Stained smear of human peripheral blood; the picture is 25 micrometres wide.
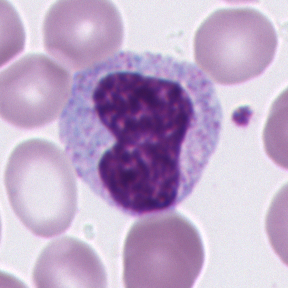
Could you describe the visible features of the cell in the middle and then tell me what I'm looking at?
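Roughly round outline, about 14 micrometres across. Nucleus reaches almost to the lower cell edge and fills about 50% of the cell's area. Chromatin dark purple, paler streaks running through it. Fine pinkish-purple granules scattered through the cytoplasm. Cell: band neutrophil.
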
